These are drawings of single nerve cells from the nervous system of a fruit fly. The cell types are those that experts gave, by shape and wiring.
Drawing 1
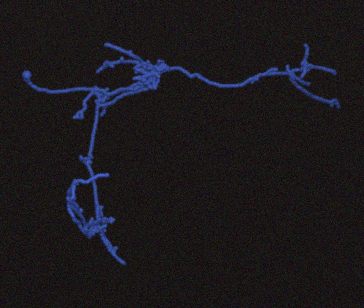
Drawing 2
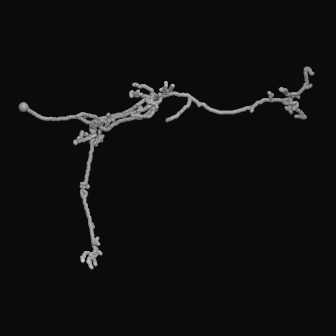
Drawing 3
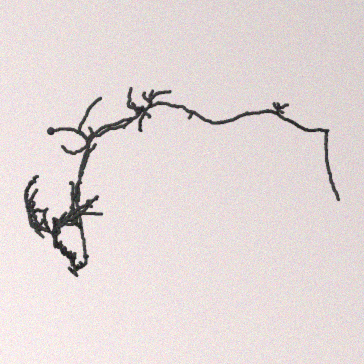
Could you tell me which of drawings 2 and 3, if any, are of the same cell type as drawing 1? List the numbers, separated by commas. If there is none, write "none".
2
